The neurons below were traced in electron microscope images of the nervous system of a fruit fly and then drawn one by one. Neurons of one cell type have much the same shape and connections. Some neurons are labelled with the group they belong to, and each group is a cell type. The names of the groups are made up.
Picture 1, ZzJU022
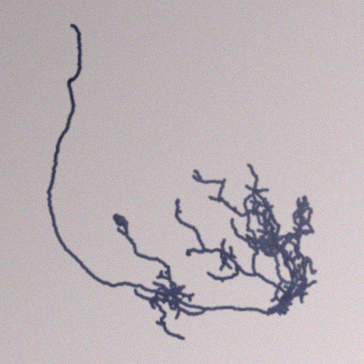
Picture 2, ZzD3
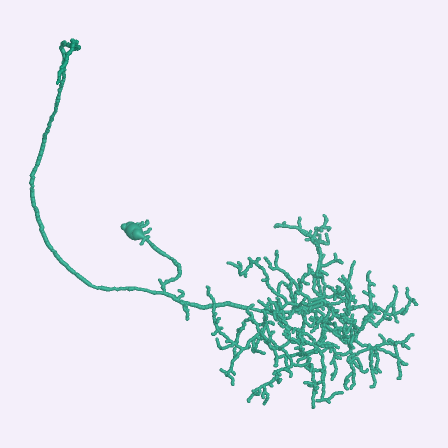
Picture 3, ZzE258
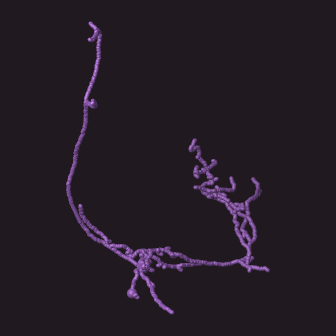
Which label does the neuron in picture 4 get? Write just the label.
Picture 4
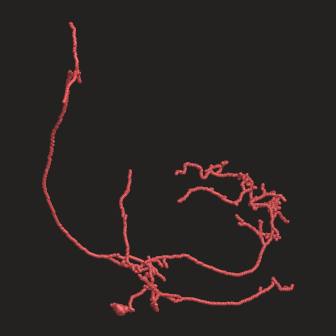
ZzE258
